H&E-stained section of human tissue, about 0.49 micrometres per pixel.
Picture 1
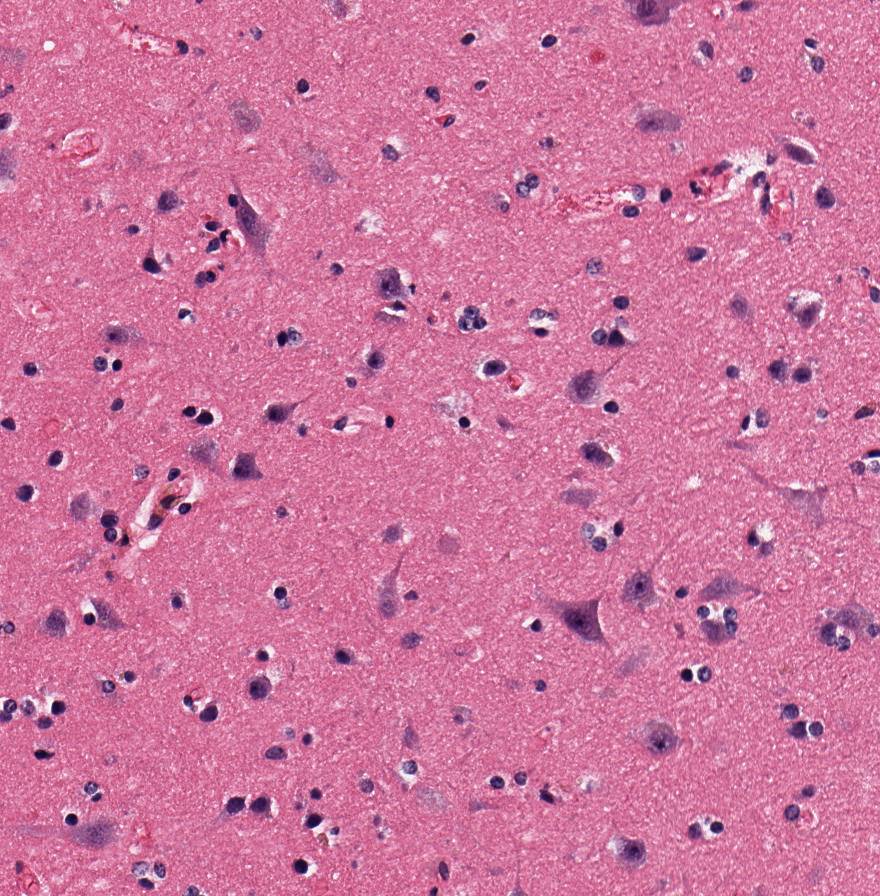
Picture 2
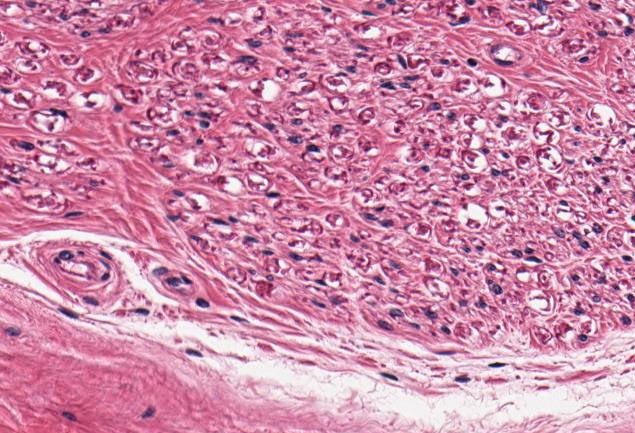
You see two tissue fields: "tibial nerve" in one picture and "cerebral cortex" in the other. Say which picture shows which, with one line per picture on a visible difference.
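Picture 1: cerebral cortex. Small, round, dark-staining nuclei with little visible cytoplasm are the most numerous cells in the field.
Picture 2: tibial nerve. Small dark, elongated nuclei lie scattered between the round profiles rather than within their cores.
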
